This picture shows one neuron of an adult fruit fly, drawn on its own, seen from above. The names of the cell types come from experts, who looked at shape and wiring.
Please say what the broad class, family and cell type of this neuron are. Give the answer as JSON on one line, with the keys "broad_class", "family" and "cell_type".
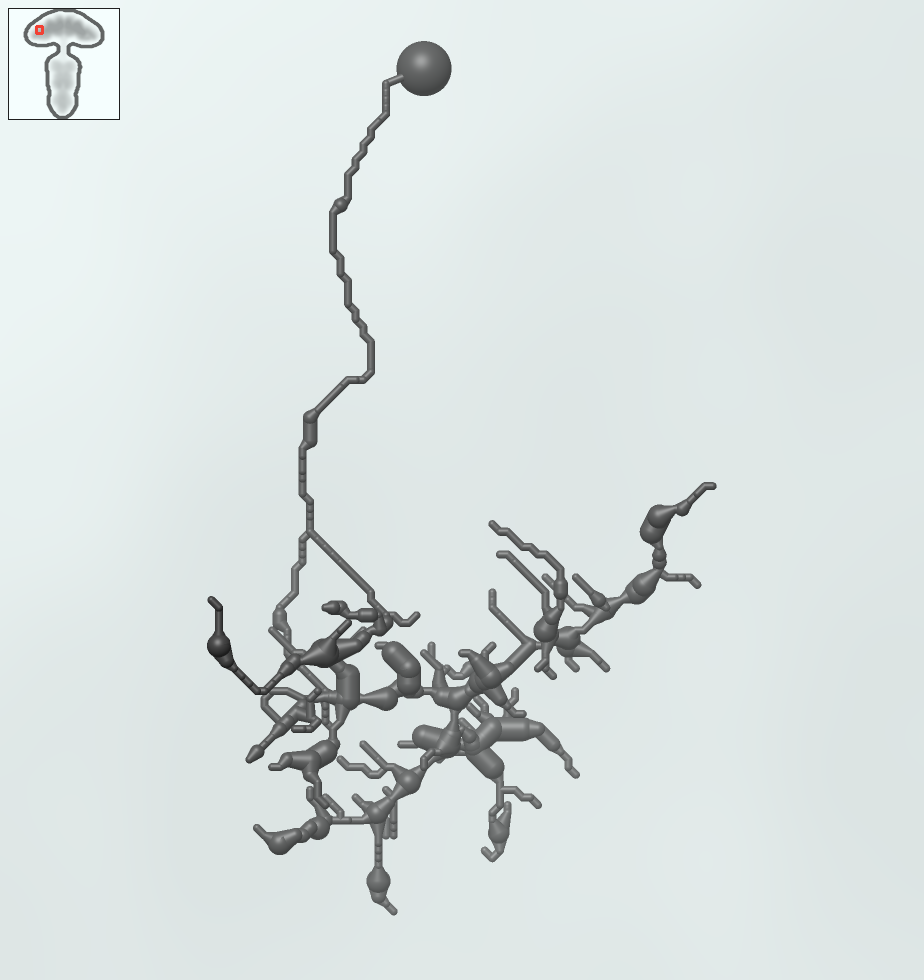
{"broad_class": "optic-lobe intrinsic neuron", "family": "Dm", "cell_type": "Dm15"}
